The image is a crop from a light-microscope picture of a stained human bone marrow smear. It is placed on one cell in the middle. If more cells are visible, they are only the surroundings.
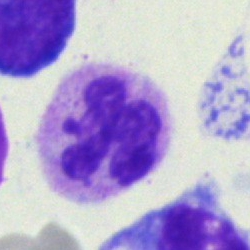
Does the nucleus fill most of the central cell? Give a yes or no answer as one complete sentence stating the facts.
No, the nucleus is surrounded by broad cytoplasm.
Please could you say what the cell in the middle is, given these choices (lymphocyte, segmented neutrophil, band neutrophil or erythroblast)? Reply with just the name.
segmented neutrophil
